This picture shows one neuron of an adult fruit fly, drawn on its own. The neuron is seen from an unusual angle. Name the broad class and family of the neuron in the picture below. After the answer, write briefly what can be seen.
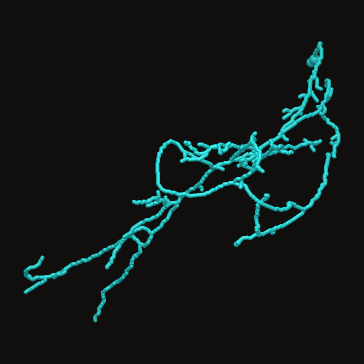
Its broad class is nerve-cord intrinsic neuron. Its family is hemilineage 17A. The cell body is at the upper right of the picture. Dozens of branch ends can be seen.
